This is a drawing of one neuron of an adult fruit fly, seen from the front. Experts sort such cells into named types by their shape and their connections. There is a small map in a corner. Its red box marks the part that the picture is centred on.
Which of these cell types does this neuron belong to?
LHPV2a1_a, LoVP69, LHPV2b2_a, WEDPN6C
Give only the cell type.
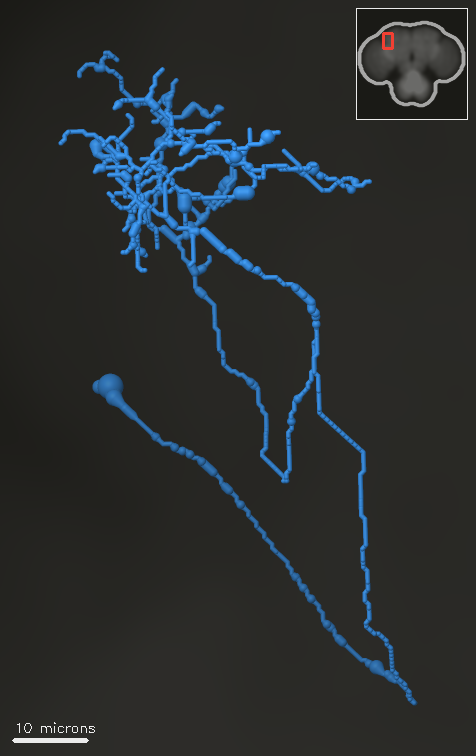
LHPV2b2_a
